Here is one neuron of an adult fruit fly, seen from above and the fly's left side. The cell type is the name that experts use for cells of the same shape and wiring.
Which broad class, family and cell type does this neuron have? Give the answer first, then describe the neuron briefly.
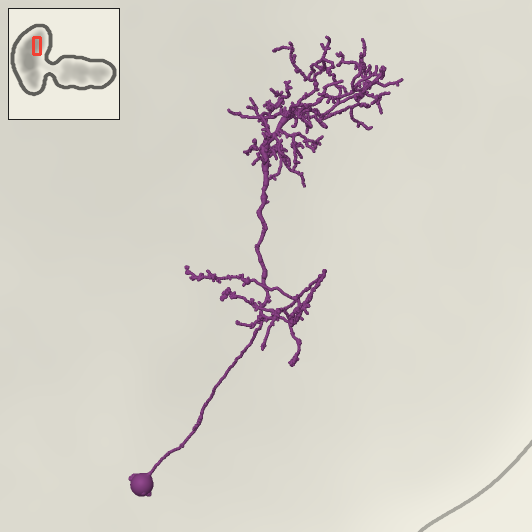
Its broad class is visual projection neuron. The family is LC. The cell type is LC13. It is in the brain and does not reach the nerve cord. Its cell body lies at the lower left of the picture. The picture shows dozens of branch ends.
